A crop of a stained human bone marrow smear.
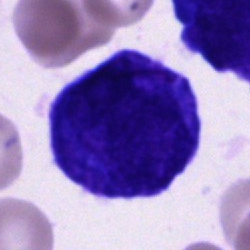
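Blast. Its outline is faintly angular, with several nearly straight edges, not a smooth circle. I find the whole cell a fairly uniform deep blue-purple, faintly mottled rather than perfectly flat. No clear vacuoles show.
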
